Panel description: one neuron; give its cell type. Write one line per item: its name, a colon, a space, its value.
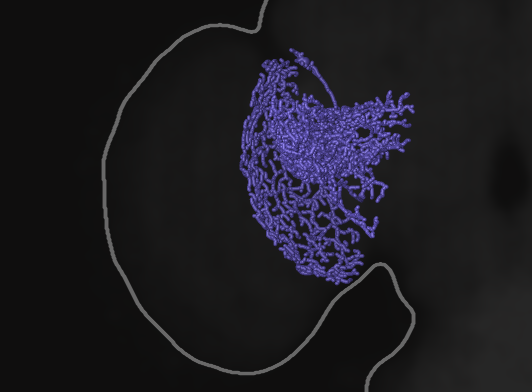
cell type: LoVC16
